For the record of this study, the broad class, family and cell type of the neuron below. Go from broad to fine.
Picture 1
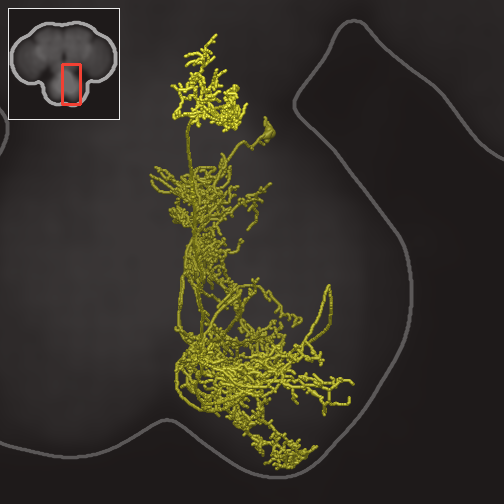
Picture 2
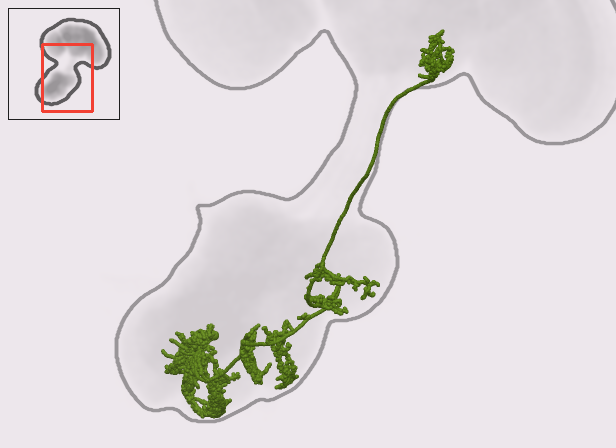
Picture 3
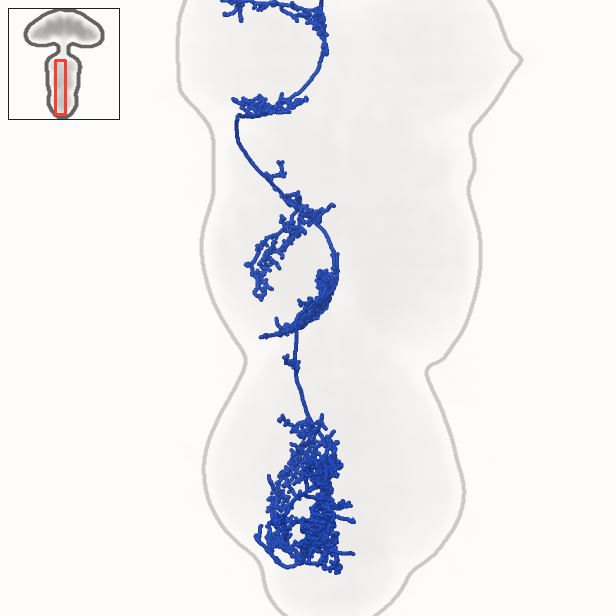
ascending neuron; hemilineage 01B; AN01B002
